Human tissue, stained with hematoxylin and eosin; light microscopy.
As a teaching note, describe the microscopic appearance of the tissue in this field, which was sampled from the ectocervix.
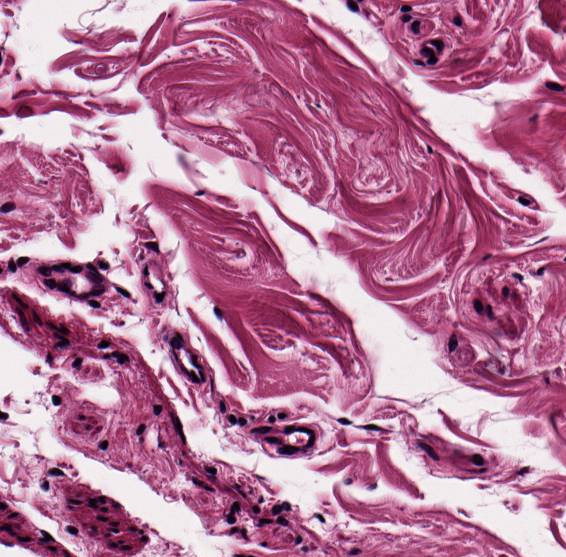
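What strikes me first: eosinophilic fibrous bundles running diagonally, upper left to lower right. In the large central and upper-right bundles the fibres are wavy and swirled, and nuclei are sparse. The narrower strands at lower left hold more dark nuclei than those upper-right bundles.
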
